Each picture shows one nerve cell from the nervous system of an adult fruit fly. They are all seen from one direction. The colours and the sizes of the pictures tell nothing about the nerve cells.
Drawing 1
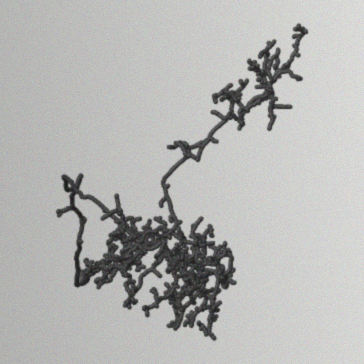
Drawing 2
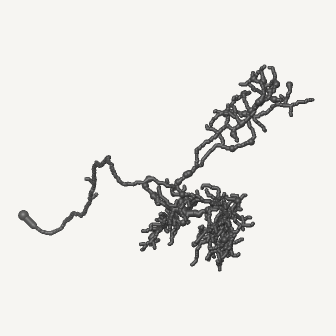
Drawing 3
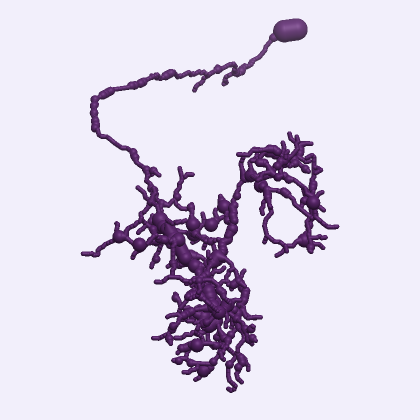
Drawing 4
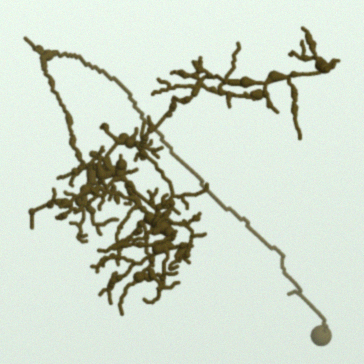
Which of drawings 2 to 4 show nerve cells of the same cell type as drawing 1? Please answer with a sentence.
Drawing 2, drawing 3 and drawing 4 are of the same cell type.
